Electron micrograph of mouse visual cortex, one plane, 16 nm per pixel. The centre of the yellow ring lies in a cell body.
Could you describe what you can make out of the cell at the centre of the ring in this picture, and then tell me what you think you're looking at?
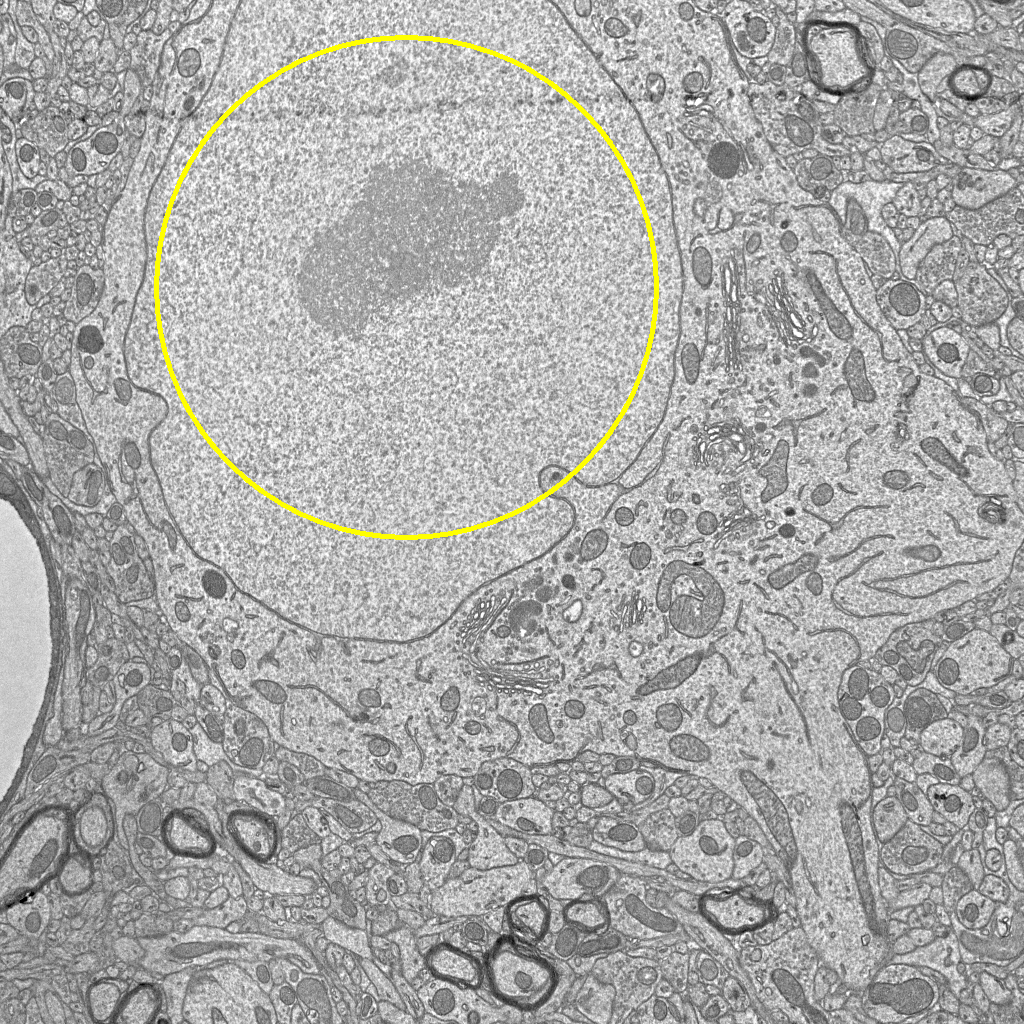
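Here the nucleus is large, pale and rounded in outline. Its chromatin is finely dispersed, and no dense clumps line the envelope. A single irregular nucleolus, darker than the nucleoplasm around it, lies off-centre. From the cell body a thick process runs toward the lower right. It is an excitatory neuron.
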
